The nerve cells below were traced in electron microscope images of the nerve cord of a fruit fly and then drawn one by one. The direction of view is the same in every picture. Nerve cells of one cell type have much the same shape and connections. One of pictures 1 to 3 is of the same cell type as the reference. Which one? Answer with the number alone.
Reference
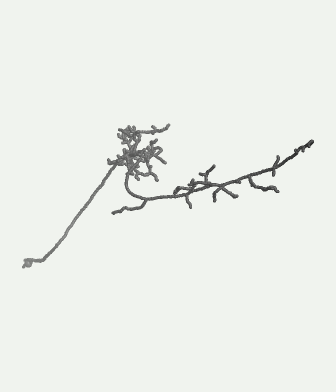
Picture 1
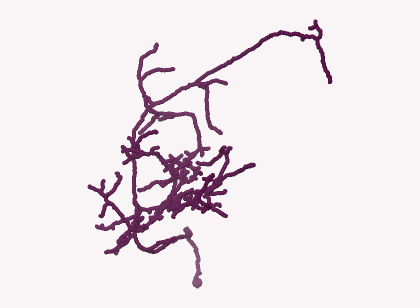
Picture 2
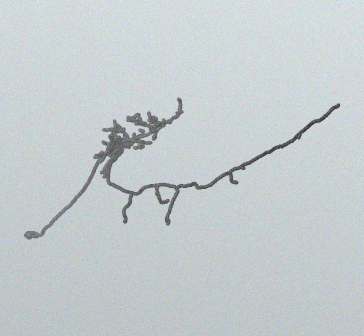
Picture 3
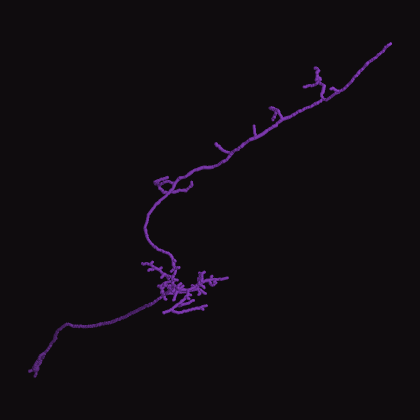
3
